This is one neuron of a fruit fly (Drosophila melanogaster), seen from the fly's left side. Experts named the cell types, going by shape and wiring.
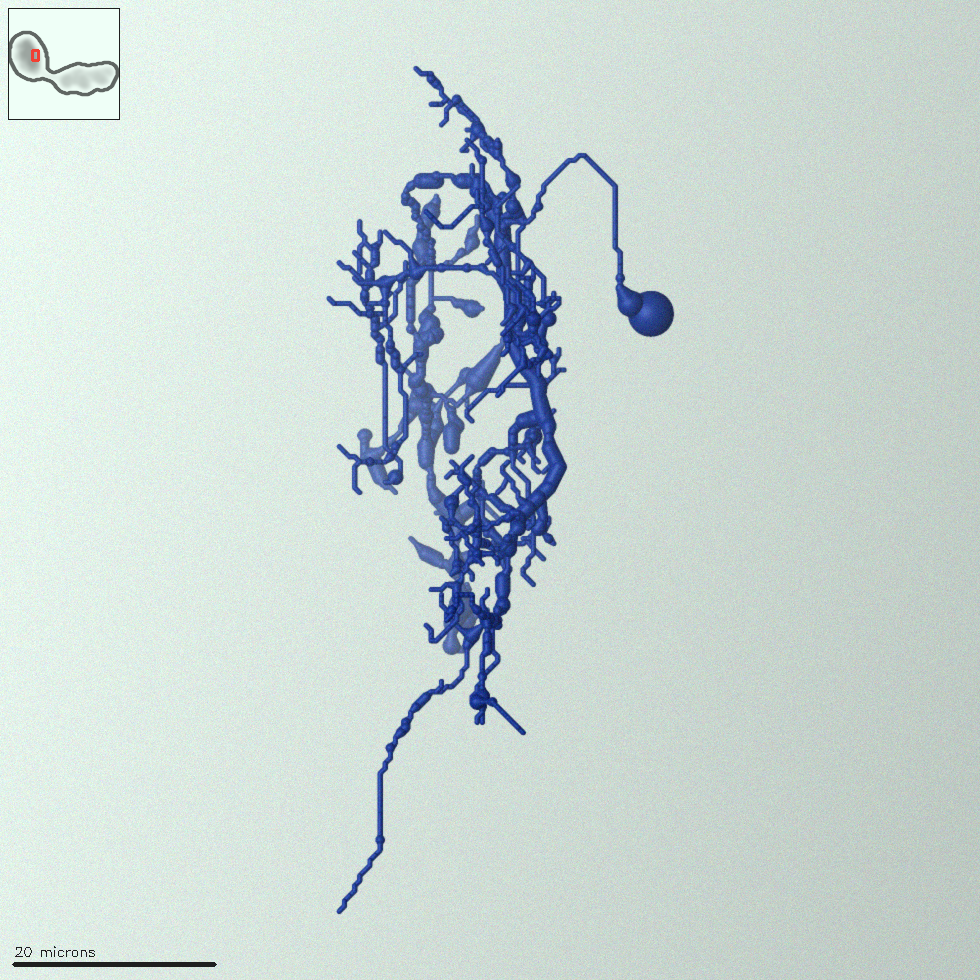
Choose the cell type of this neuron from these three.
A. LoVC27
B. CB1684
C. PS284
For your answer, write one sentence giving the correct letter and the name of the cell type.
Given as option C, PS284 is the cell type for the neuron.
